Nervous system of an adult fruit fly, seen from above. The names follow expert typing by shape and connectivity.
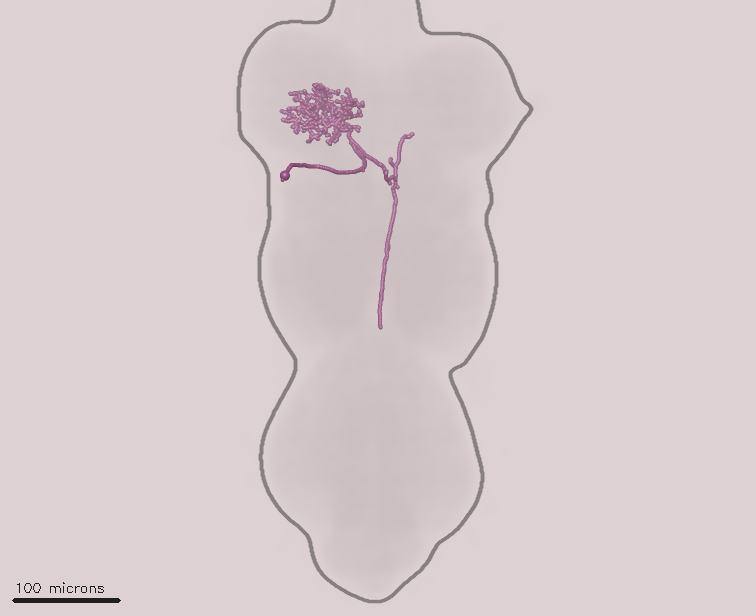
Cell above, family: hemilineage 23B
